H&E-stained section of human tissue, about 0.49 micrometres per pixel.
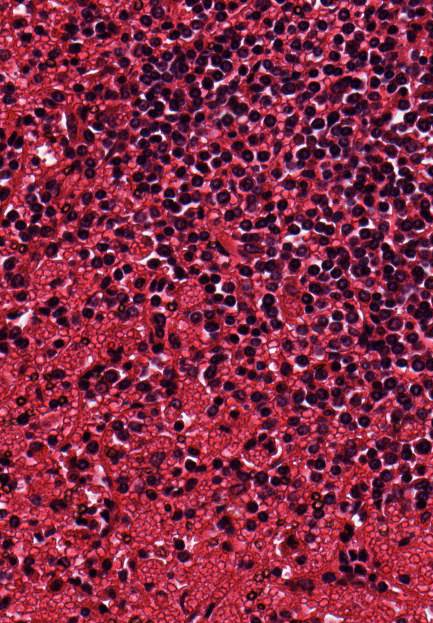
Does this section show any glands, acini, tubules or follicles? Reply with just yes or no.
No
